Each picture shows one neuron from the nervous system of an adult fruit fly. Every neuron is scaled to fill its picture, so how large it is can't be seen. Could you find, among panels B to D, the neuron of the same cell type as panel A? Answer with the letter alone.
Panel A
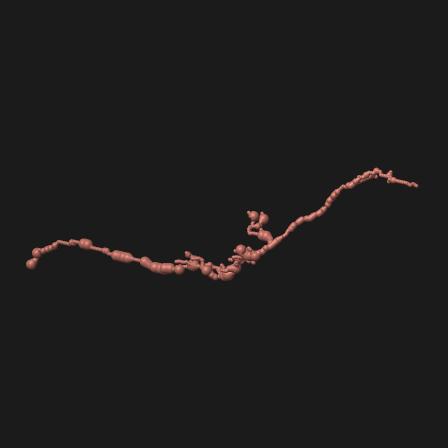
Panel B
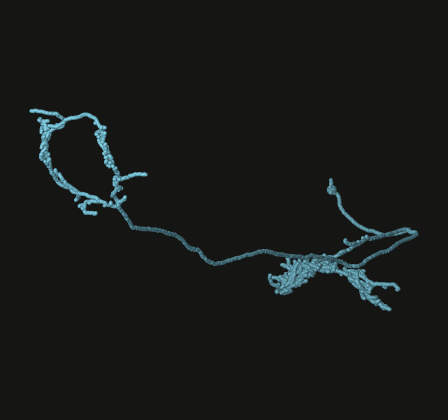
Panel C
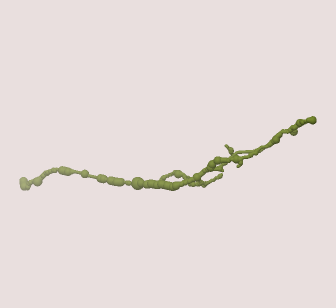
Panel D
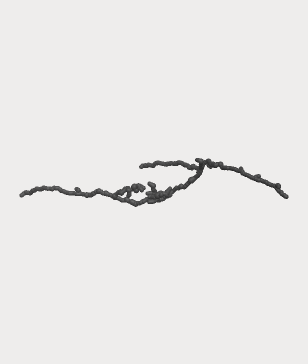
C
